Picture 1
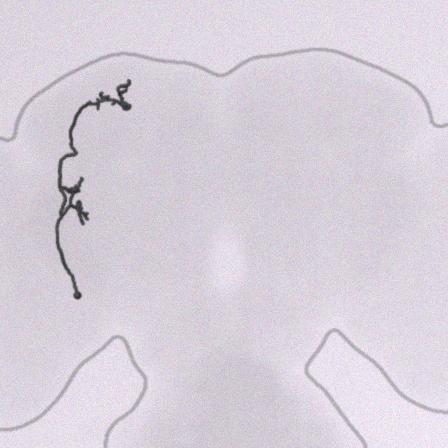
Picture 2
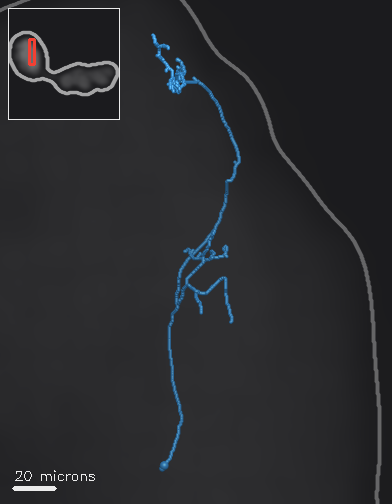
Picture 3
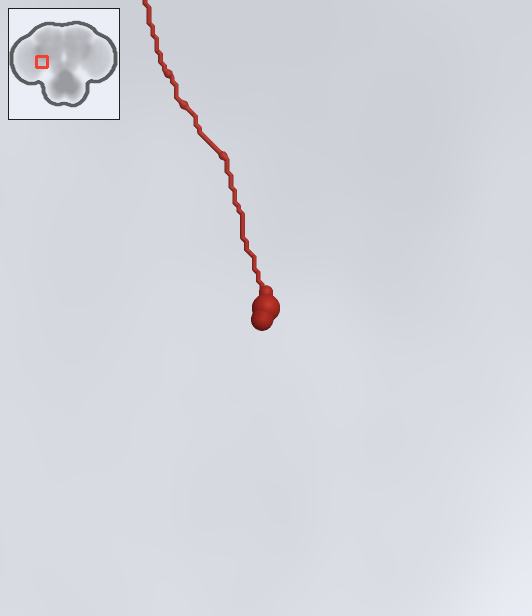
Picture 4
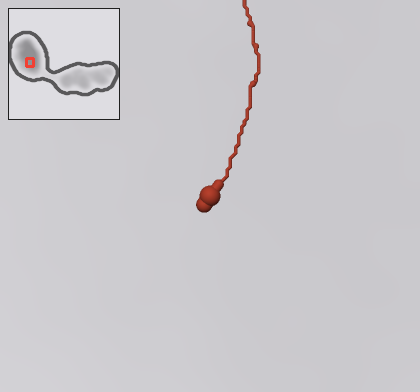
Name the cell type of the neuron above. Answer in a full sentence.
The cell type is CB2685.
